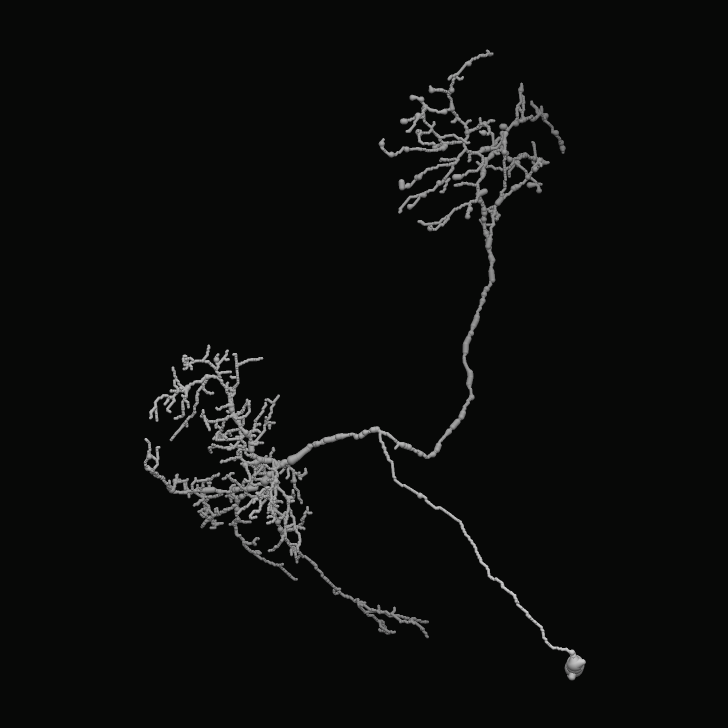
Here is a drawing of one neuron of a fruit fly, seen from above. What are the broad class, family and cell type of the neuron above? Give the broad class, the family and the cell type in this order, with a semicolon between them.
central-brain intrinsic neuron; hemilineage DM5_central; LAL153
